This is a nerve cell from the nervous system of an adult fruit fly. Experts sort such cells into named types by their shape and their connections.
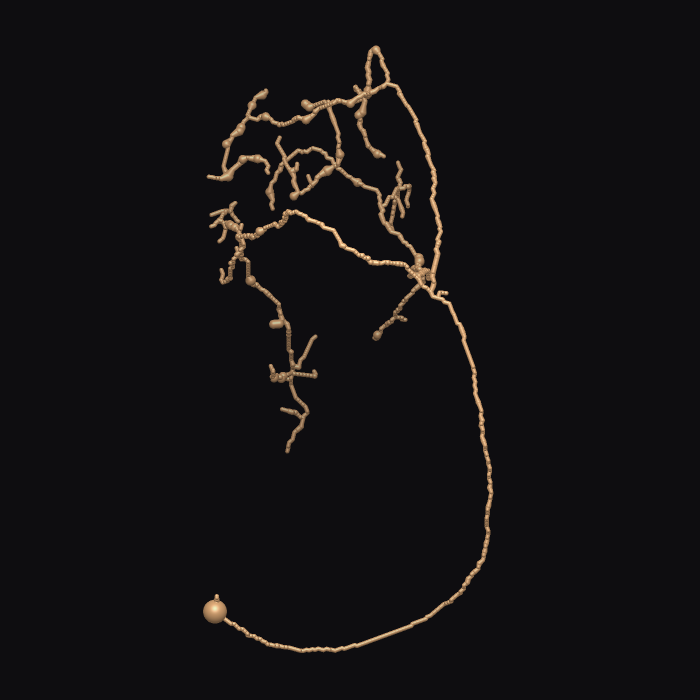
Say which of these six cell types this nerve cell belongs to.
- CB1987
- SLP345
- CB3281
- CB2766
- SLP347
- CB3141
SLP345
